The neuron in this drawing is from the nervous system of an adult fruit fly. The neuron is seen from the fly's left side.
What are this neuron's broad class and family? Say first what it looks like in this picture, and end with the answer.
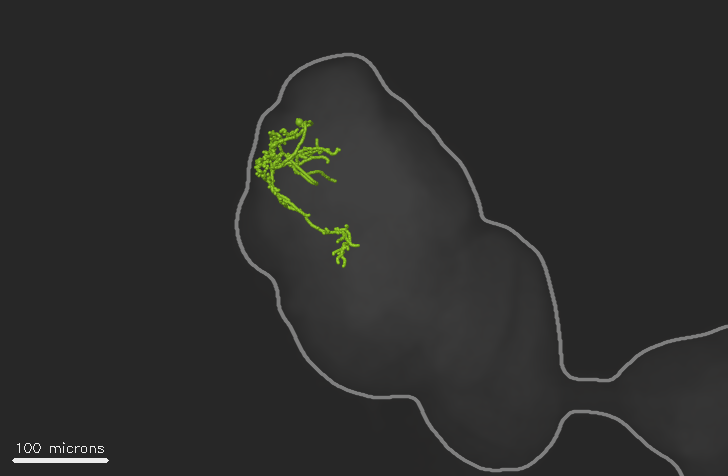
The cell body is at the top of the picture. By the scale bar it is about 160 microns tall in this view. It is a central-brain intrinsic neuron. The family is hemilineage SMPad3.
